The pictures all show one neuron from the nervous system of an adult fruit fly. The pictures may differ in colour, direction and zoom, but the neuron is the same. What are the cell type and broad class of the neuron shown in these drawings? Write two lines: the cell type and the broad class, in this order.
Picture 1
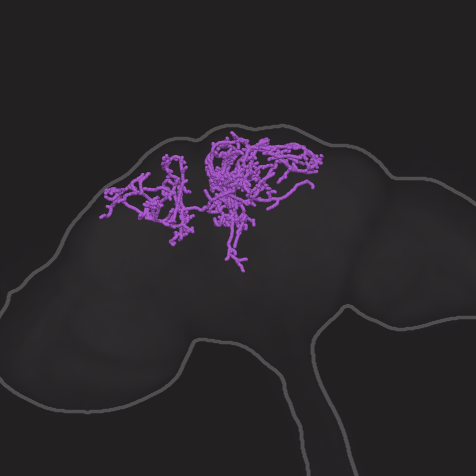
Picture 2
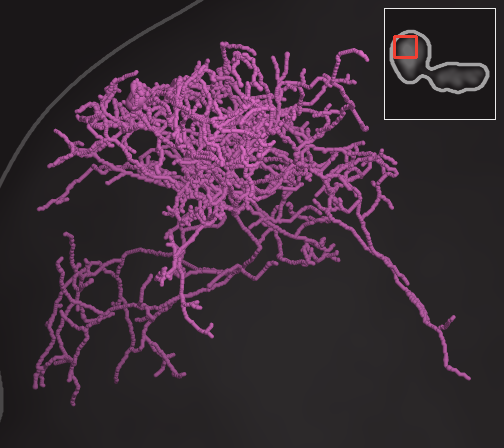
SMP143
central-brain intrinsic neuron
